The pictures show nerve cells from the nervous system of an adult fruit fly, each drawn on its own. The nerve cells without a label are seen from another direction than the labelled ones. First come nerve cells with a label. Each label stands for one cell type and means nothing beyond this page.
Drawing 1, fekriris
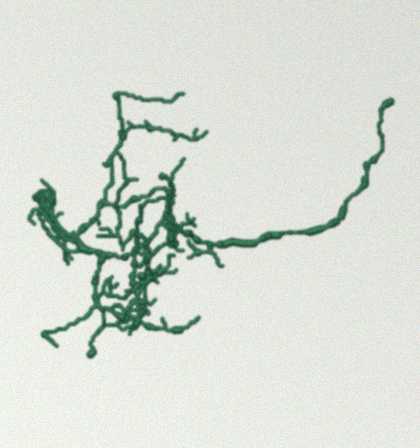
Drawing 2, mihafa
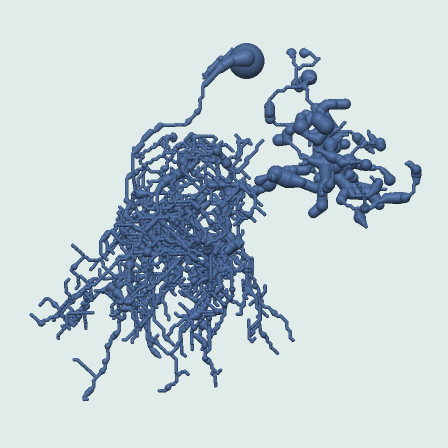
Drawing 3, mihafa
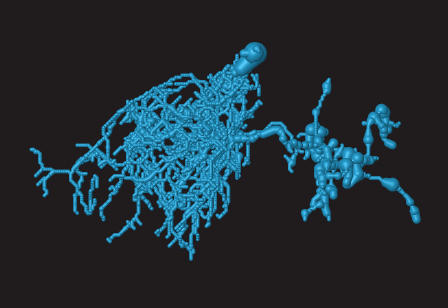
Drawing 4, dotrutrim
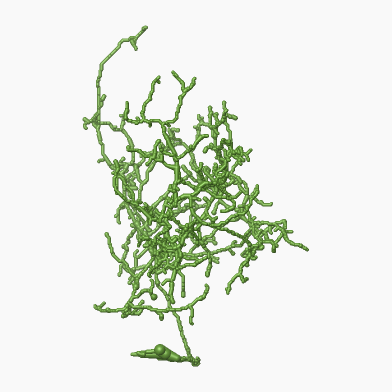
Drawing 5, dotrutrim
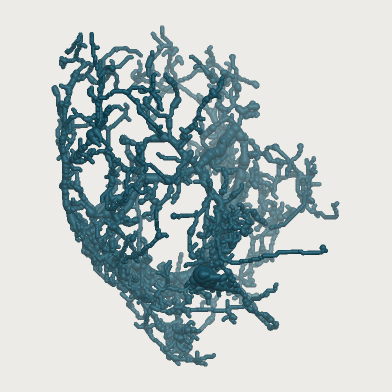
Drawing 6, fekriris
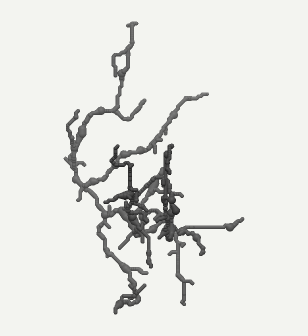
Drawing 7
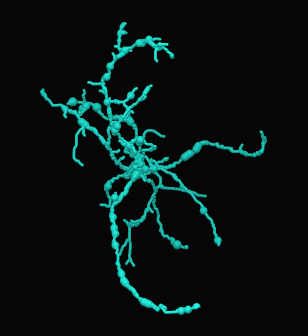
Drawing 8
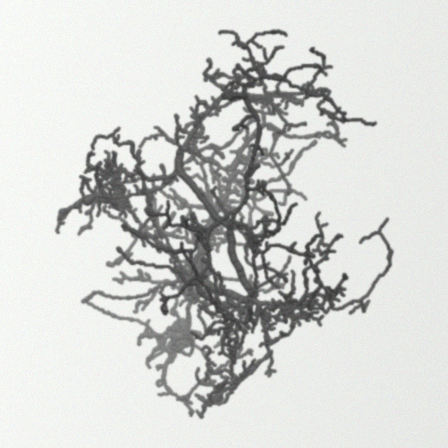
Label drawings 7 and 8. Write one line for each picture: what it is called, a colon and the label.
7: fekriris
8: dotrutrim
